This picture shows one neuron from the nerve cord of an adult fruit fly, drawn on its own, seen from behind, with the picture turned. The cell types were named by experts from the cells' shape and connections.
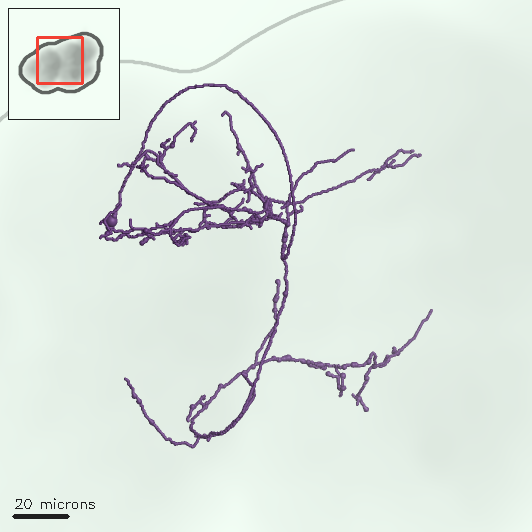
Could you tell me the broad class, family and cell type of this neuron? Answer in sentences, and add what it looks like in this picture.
Its broad class is nerve-cord intrinsic neuron. Its family is hemilineage 19B. The cell type is IN19B081. By the scale bar it is about 140 microns tall in this view. Dozens of branch ends can be seen.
